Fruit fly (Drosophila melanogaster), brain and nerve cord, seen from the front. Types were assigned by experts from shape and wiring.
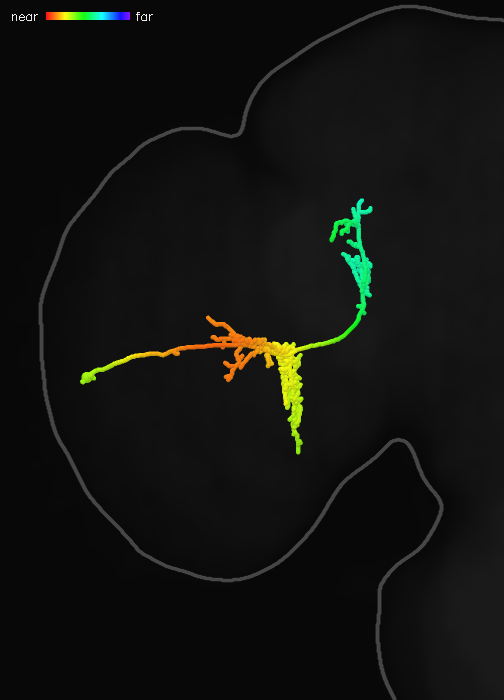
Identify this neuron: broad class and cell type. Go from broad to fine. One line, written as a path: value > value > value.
visual projection neuron > aMe6a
